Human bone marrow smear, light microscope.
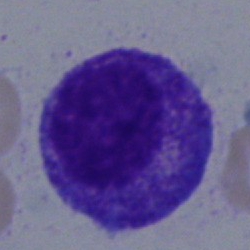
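Promyelocyte, stained human bone marrow smear. Outline nearly round, with a small pointed bulge at the bottom edge. Cytoplasm deep blue-purple. Paler, mottled patch at lower right of nucleus. Image slightly blurred; fine detail inside the cell softened.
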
